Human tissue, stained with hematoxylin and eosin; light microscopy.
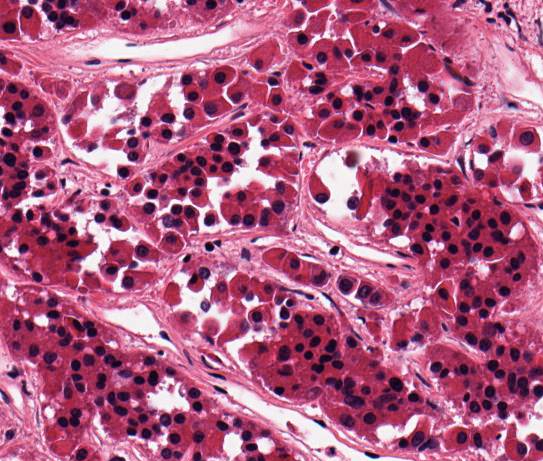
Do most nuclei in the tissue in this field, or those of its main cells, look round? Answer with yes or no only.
Yes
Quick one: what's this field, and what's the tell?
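Here I'd settle on pars distalis of the pituitary, with nests of cells filling the whole field between thin strands of pink fibrous tissue.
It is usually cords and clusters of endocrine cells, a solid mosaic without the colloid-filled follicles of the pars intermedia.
The nest cells, rounded to polygonal with abundant deeply eosinophilic cytoplasm, form no gland lumens anywhere.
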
